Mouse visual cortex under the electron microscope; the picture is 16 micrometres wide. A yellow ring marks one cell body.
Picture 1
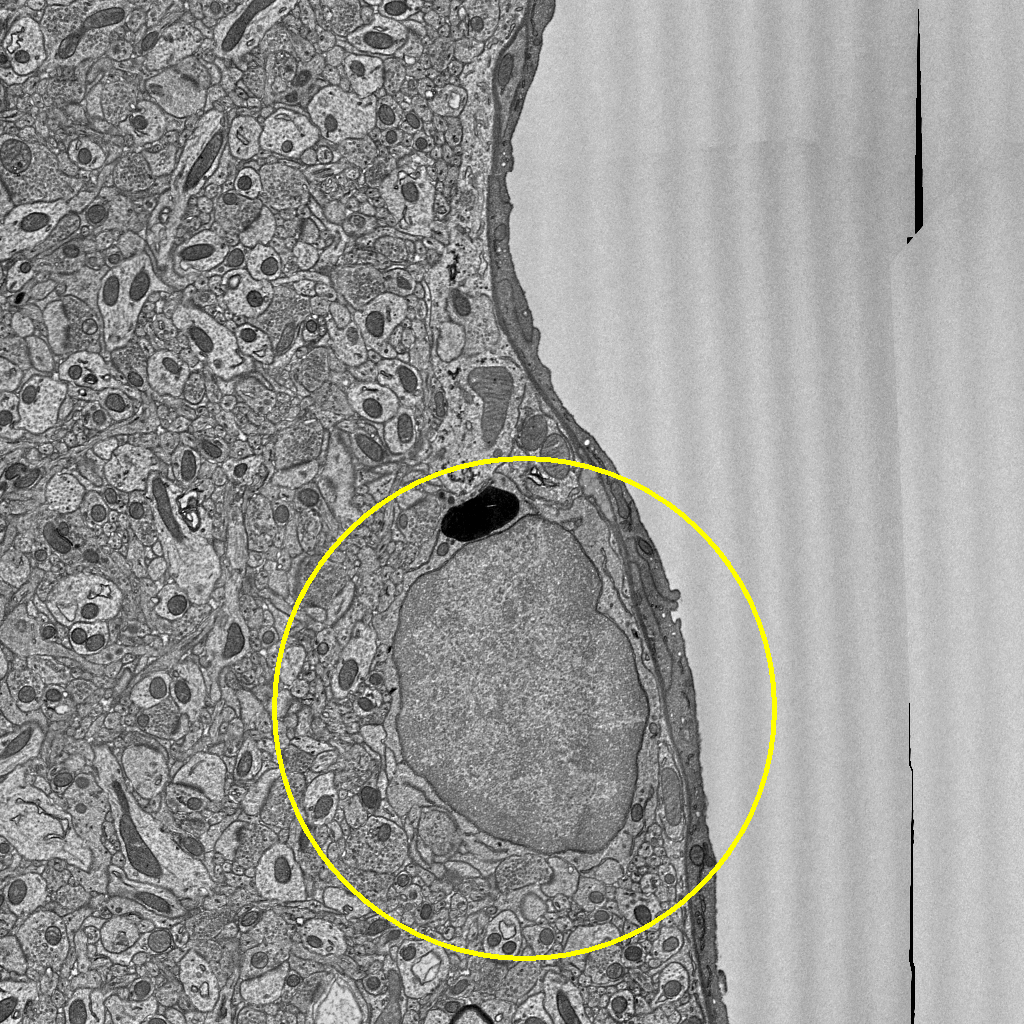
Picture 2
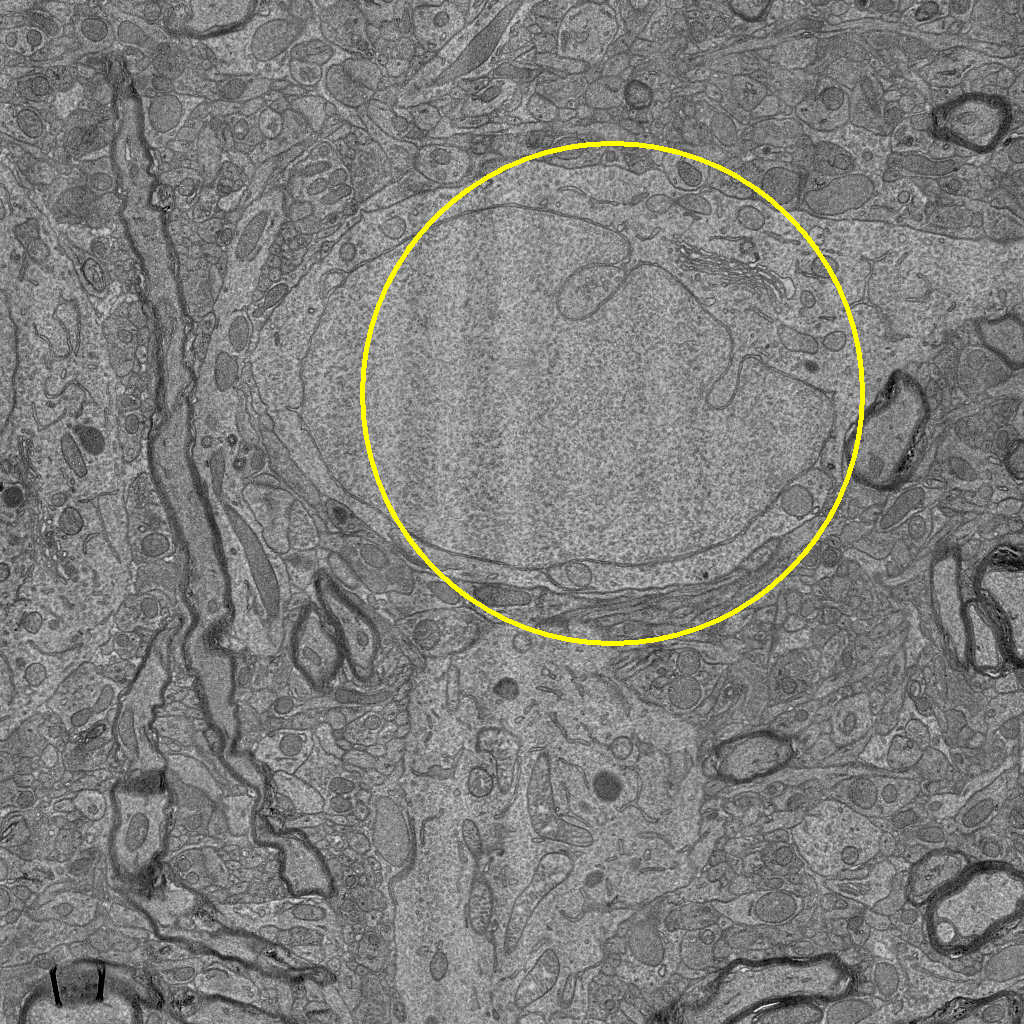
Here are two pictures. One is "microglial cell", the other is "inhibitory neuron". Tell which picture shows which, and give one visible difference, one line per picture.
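Picture 1 is a microglial cell. The nuclear envelope shows only a few shallow indentations and no deep folds.
Picture 2 is an inhibitory neuron. The nuclear envelope has deep infoldings, one at the top and one on the right side.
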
